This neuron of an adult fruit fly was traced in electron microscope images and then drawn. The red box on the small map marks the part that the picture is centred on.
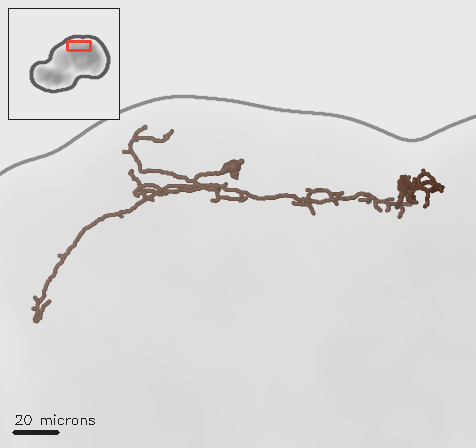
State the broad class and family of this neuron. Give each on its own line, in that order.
central-brain intrinsic neuron
DN1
